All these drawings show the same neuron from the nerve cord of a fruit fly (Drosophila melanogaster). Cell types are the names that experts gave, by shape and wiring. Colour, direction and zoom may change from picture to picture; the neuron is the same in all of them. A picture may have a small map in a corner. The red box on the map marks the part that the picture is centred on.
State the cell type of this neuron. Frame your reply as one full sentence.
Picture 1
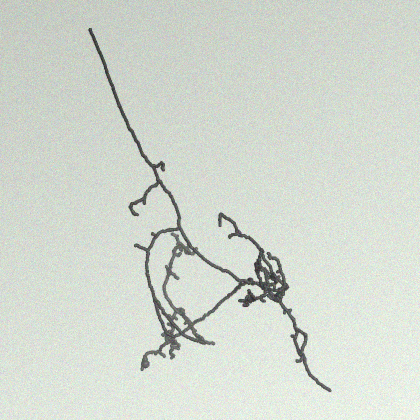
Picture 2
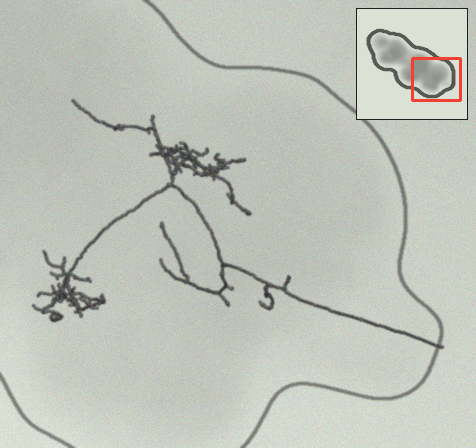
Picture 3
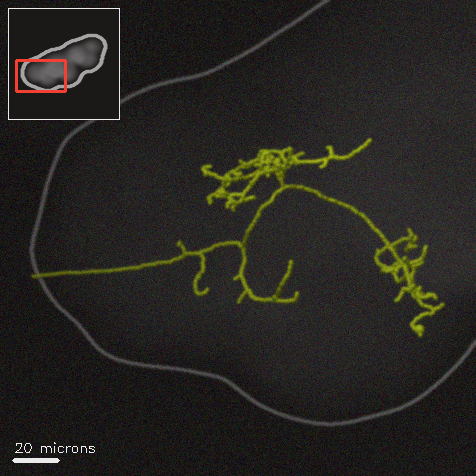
It is as AN12B076 that this neuron is typed.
